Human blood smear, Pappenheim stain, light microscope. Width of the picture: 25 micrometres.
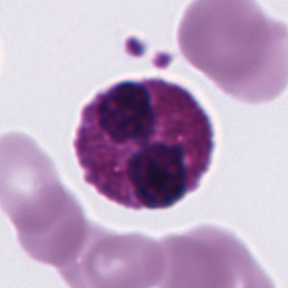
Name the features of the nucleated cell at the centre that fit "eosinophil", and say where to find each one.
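Let's begin at the edge: the cell is round, with a finely bumpy border, and about 12 micrometres across.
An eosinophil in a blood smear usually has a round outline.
Now the nucleus, where one lobe lies upper left and the other lower right.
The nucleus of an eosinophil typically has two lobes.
So the two lobes here go with the name. The chromatin is dark purple and coarsely clumped.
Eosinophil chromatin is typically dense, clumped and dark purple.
Coarse reddish-purple granules pack the whole cytoplasm.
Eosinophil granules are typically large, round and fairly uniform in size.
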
